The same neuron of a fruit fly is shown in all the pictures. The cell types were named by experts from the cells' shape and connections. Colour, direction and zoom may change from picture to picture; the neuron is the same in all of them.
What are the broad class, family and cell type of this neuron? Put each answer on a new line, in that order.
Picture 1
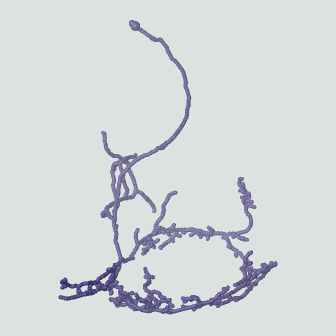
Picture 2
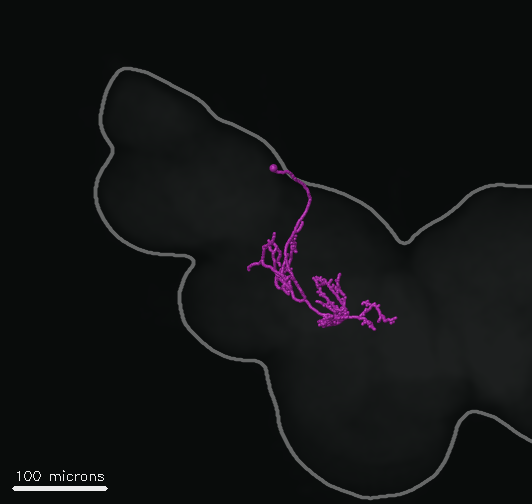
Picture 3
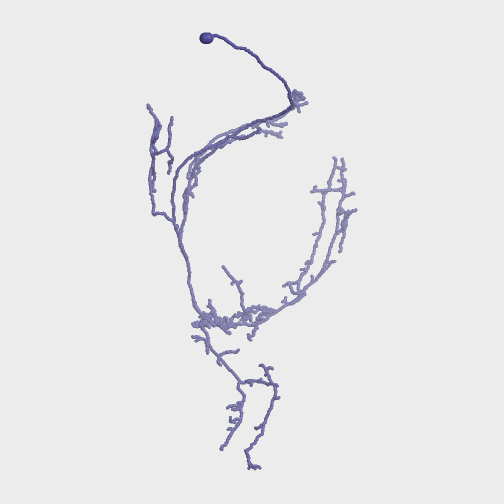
nerve-cord intrinsic neuron
hemilineage 23B
IN23B059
